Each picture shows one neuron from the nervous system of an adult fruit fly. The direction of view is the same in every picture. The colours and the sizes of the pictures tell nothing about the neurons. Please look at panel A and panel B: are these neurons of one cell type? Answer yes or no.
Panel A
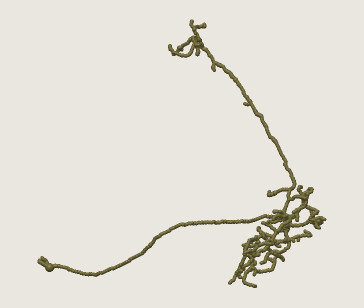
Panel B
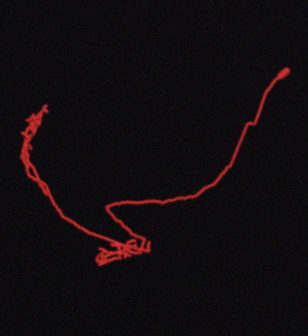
no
